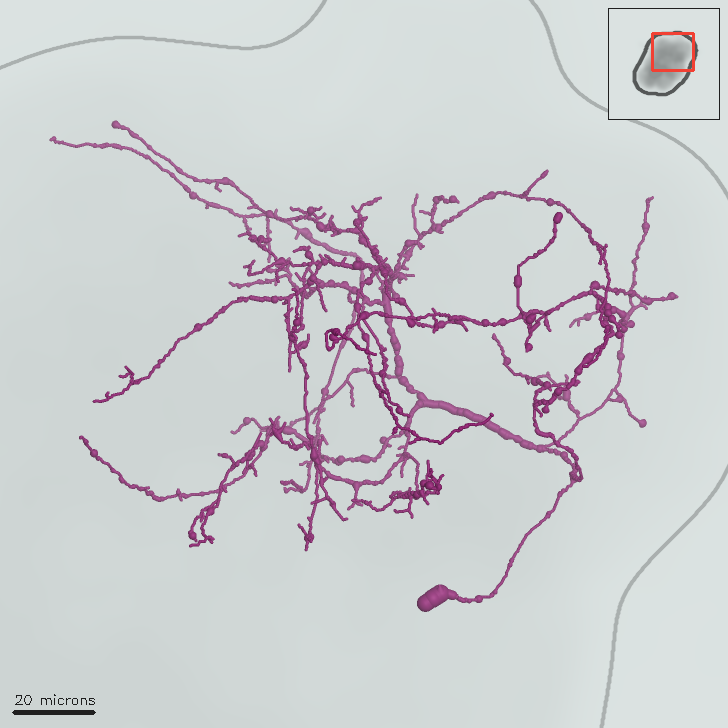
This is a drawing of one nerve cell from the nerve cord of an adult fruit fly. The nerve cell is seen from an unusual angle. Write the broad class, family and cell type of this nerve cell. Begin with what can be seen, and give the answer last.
By the scale bar it is about 160 microns wide in this view. As drawn here it is wider than it is tall. This is a nerve-cord intrinsic neuron. Its family is hemilineage 04B. It is of cell type IN04B028.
